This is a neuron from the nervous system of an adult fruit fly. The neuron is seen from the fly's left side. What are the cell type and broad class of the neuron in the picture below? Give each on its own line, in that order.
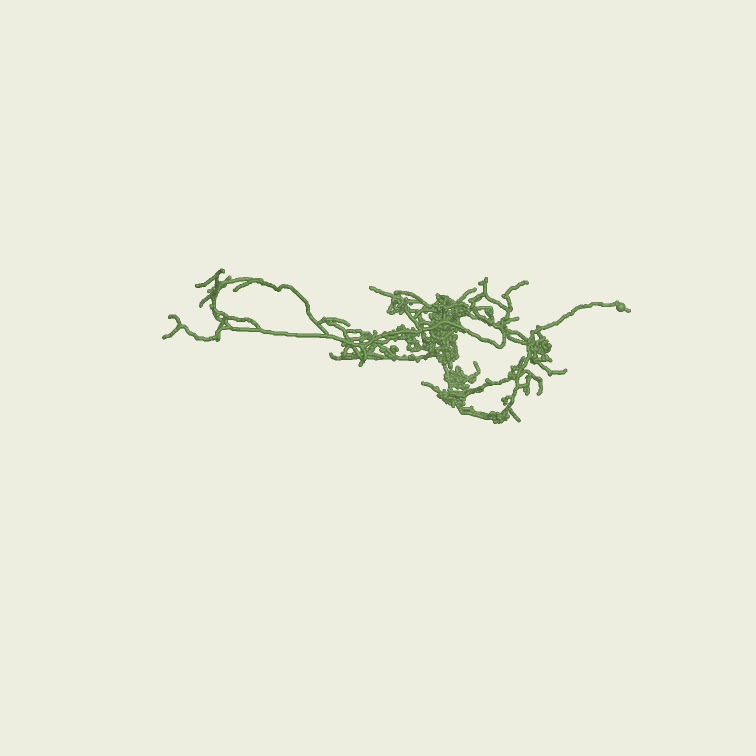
INXXX133
nerve-cord intrinsic neuron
